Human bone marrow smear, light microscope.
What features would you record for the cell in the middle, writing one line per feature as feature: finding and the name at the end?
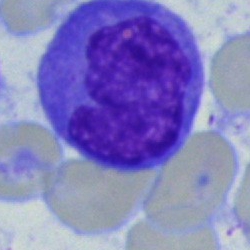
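Nucleus: indented by a notch on the left side
Chromatin: coarse and clumped, dark purple with paler patches
Cytoplasm: deep blue
Cytoplasmic rim: widest at the upper left of the nucleus
Cell type: monocyte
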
